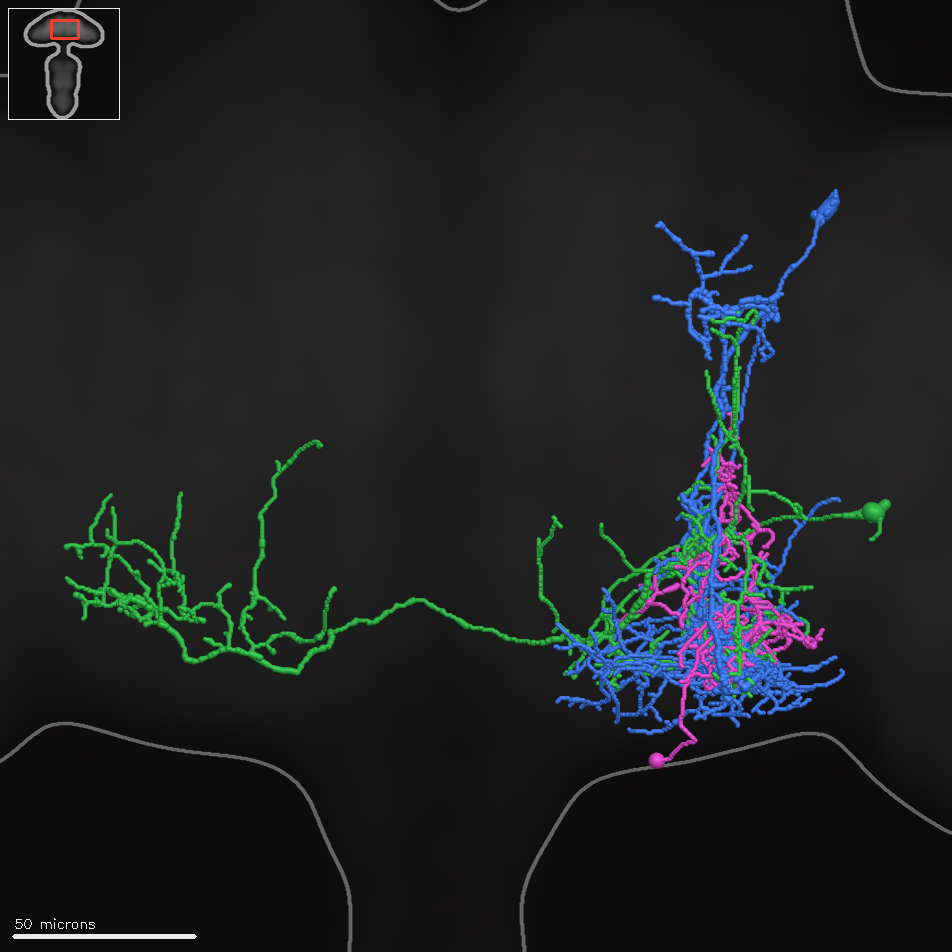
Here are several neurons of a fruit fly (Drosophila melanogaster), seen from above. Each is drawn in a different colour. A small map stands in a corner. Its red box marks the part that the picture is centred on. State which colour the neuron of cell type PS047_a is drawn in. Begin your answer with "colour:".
colour: blue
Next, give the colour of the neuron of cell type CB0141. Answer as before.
colour: green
